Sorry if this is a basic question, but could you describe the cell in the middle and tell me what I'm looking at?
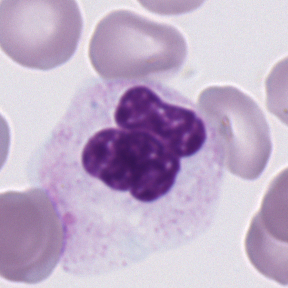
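The cell has a roughly round outline. Its nucleus lies toward the upper part of the cell, with a broader band of cytoplasm beneath it. No nucleoli are visible within the nucleus. Fine pinkish-violet granules are scattered through the cytoplasm. The cell is a segmented neutrophil.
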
